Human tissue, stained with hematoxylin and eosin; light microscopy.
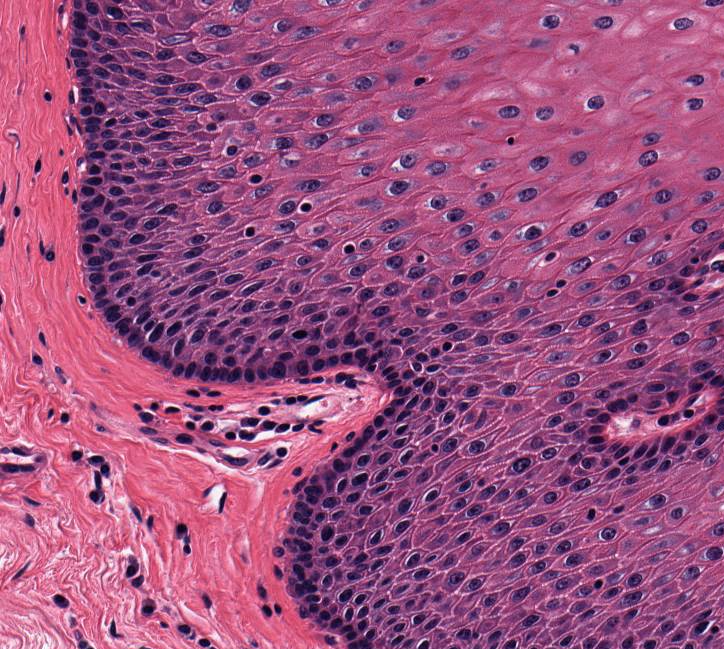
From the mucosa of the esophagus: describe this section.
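Stratified squamous epithelium fills most of the field to the right, with connective tissue along the left and lower-left edge. Where the two meet, a row of small, crowded cells with dark nuclei lines the epithelium. In the middle layers, thin pale gaps separate the cells, crossed by fine intercellular bridges. At mid-height, a narrow connective-tissue papilla with small vessels projects from the left into the epithelium.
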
